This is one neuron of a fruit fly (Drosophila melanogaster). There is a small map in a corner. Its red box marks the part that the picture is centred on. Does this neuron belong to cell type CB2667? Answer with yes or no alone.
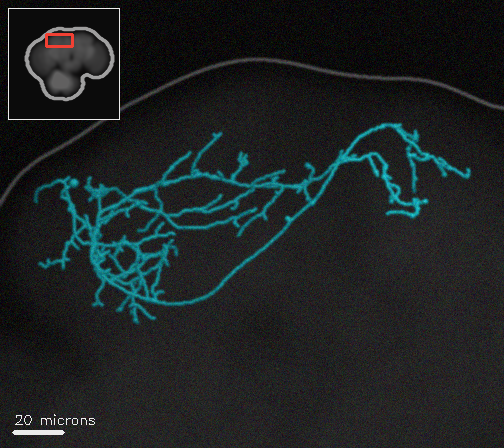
yes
